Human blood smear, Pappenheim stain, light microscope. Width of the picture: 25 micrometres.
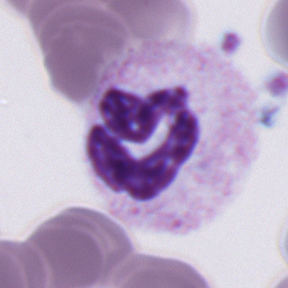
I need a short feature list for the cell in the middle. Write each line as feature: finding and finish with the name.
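Shape: roughly round, that outline
Nucleus: sitting over toward the left side
Nucleoli: you won't find any visible
Cytoplasm: filled with fine pink-lilac granules
Cell type: a segmented neutrophil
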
